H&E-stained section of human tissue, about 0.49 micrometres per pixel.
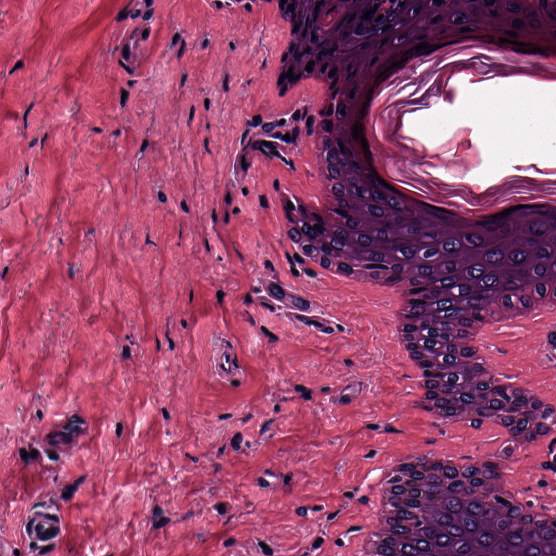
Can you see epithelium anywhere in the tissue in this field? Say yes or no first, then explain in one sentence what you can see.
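Yes. Pink fibrous stroma fills the left and centre of the field, and a band of purple epithelium runs down the right side.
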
